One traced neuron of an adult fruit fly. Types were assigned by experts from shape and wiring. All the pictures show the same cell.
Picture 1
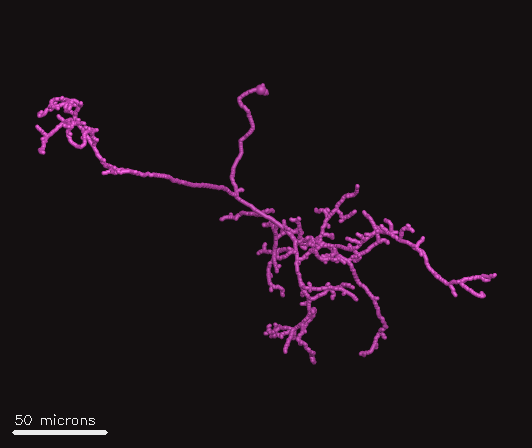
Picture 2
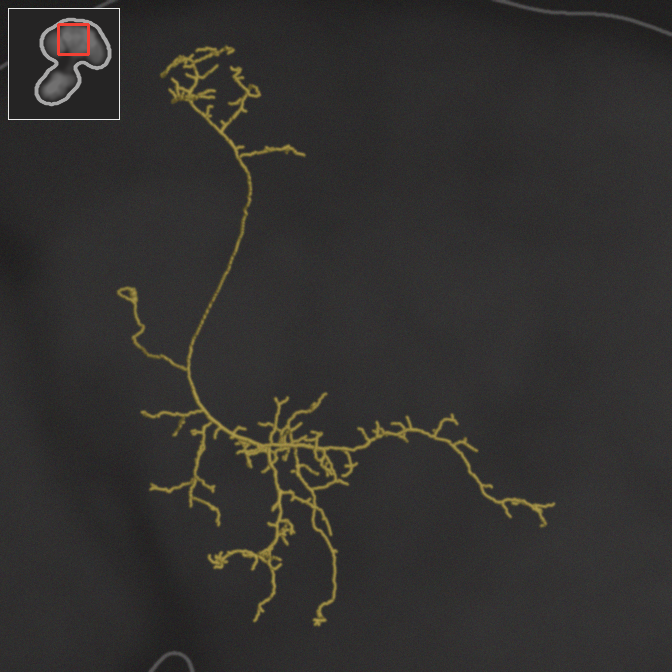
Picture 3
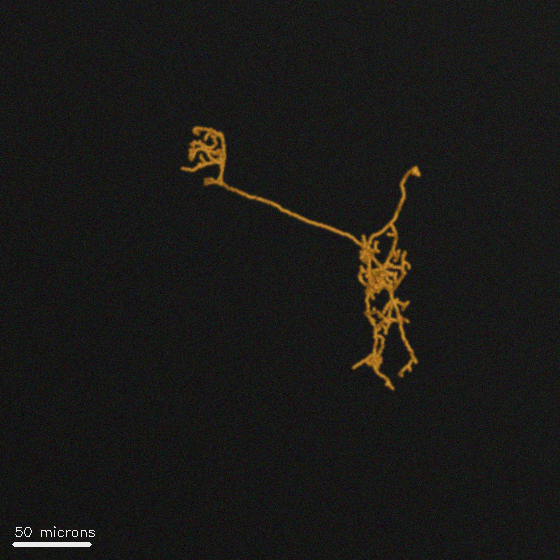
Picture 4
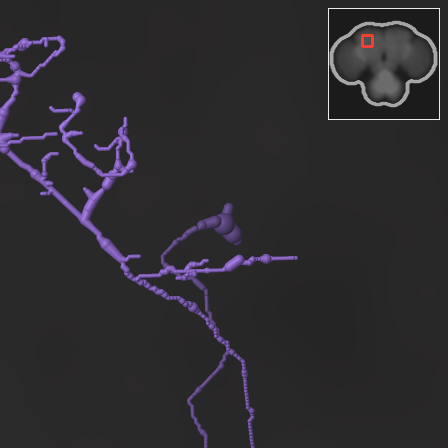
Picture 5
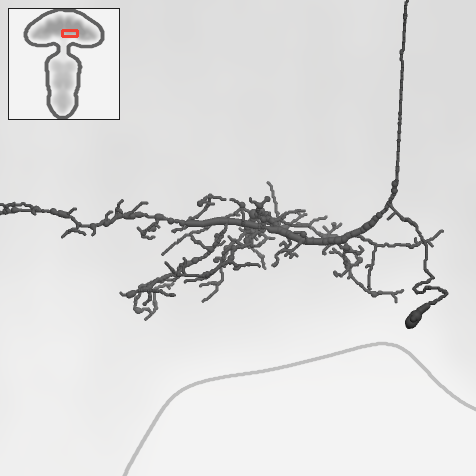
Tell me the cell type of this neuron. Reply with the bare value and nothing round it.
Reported: AOTU050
